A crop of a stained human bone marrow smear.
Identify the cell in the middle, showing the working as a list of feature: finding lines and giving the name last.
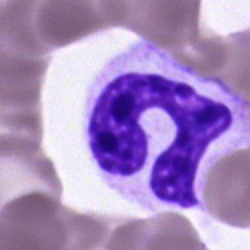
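Chromatin: coarsely clumped, darker patches set among lighter purple areas
Granules: only faint fine ones; no large orange-red granules
Vacuoles: none seen in the cytoplasm
Outline: smooth, without surface projections
Cell: band neutrophil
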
